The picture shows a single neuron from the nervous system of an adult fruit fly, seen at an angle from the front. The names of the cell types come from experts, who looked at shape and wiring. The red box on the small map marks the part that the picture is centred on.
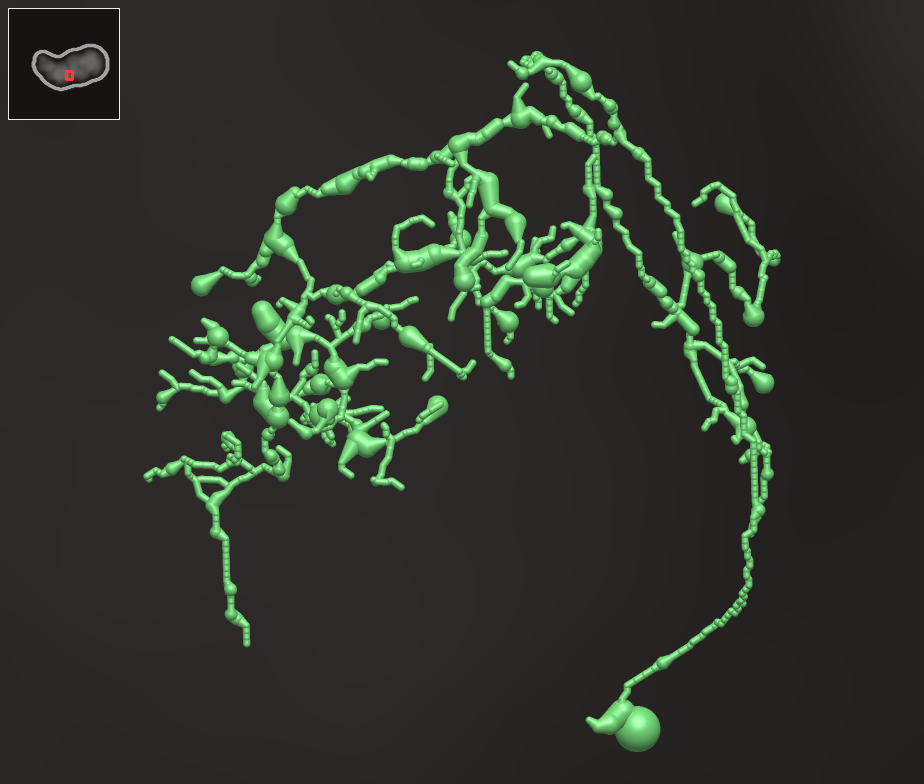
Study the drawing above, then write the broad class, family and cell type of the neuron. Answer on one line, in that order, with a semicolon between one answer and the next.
optic-lobe intrinsic neuron; Li; Li21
